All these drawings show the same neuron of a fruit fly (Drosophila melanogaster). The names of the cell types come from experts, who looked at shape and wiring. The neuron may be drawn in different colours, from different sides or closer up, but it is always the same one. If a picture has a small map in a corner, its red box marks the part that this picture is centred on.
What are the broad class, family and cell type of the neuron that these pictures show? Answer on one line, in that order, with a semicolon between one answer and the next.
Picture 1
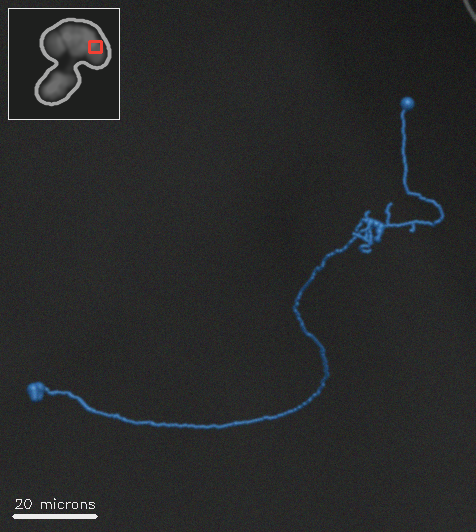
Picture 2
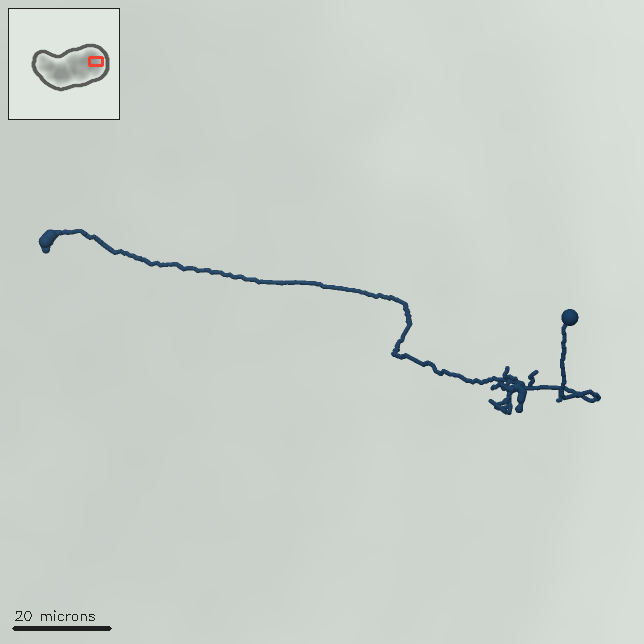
optic-lobe intrinsic neuron; Tm; Tm9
